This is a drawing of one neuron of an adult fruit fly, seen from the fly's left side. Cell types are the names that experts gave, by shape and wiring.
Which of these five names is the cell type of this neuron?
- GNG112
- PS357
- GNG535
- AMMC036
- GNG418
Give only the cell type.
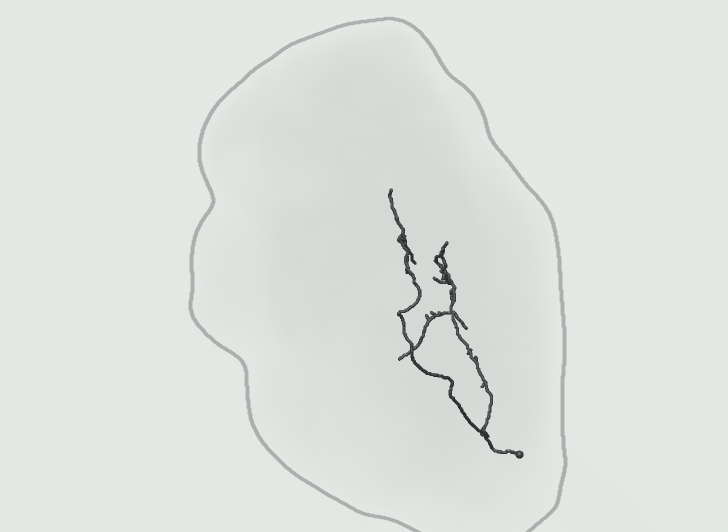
PS357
